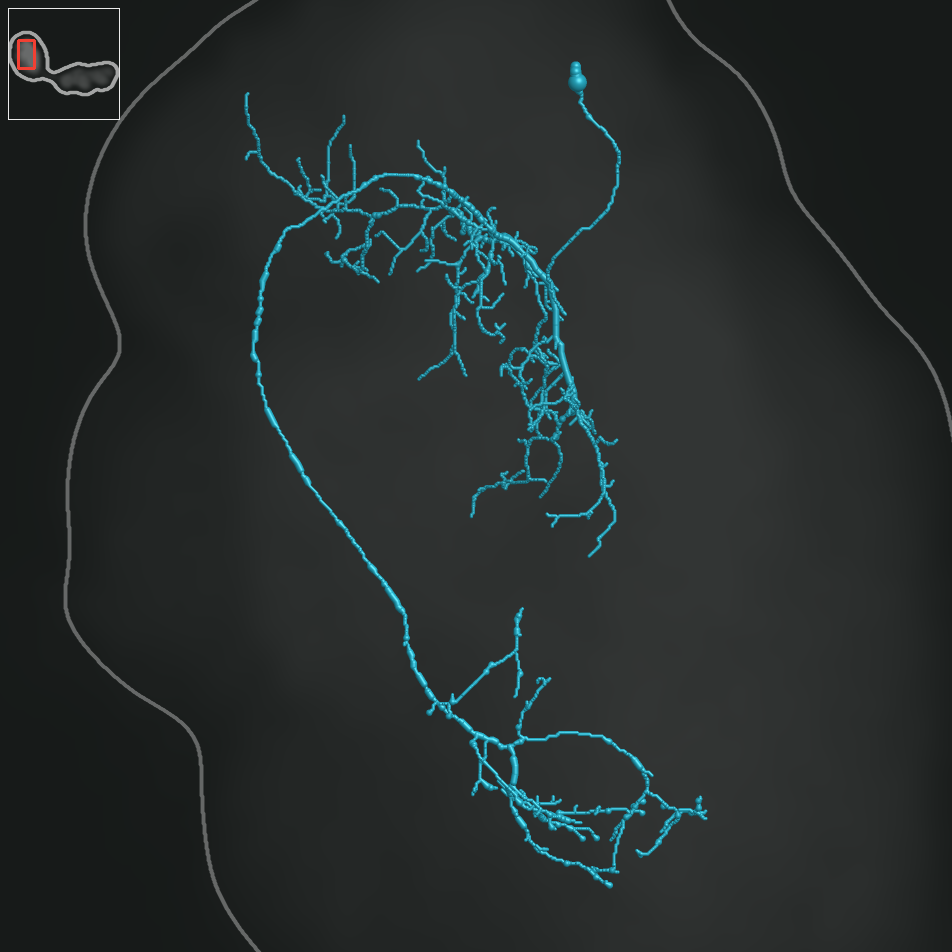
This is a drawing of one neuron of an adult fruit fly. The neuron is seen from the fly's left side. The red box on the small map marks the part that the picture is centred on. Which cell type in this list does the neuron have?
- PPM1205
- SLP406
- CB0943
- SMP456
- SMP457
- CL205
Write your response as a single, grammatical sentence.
This neuron represents the cell type CL205.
